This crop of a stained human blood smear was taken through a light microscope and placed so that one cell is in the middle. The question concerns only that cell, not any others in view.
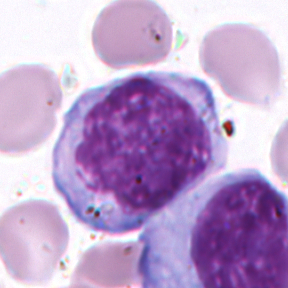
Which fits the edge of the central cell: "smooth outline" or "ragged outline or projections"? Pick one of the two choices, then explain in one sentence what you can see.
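Smooth outline. The cell outline is roughly round and smooth.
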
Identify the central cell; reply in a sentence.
What the crop centres on is a plasma cell.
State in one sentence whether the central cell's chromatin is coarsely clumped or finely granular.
Heads up, the chromatin is fine with no coarse clumps in it.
